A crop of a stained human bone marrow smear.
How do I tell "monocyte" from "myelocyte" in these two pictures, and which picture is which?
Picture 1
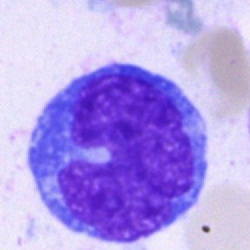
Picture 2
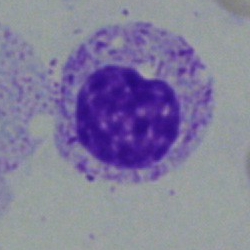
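Picture 1: monocyte. Picture 2: myelocyte. Monocyte nucleus: a notch cuts into its left side.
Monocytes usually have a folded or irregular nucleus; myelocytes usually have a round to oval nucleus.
Monocyte cytoplasm: blue, rim widest on the left, no distinct granules.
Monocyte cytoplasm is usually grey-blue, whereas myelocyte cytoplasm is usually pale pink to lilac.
Myelocyte chromatin: dark purple, with small pale spots scattered through it.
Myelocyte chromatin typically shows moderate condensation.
Myelocyte granules: spread unevenly, with pale gaps between them. Outlines: monocyte round and smooth; myelocyte roughly round. Surroundings: red cells at the monocyte's upper right and lower right, not touching it; part of another granular cell just left of the myelocyte.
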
